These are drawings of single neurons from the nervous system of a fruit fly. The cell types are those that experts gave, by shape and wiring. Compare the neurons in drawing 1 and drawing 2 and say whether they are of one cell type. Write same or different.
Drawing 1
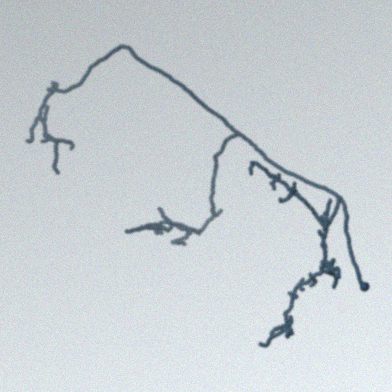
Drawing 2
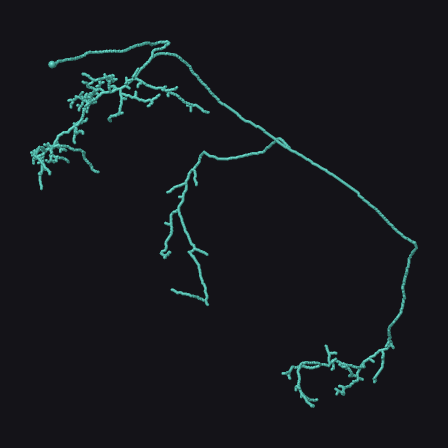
same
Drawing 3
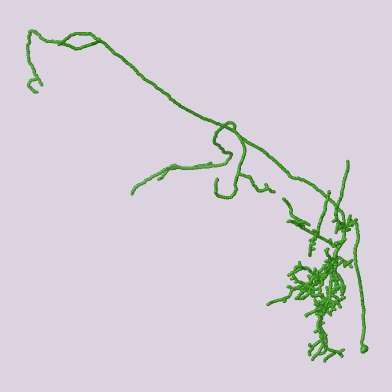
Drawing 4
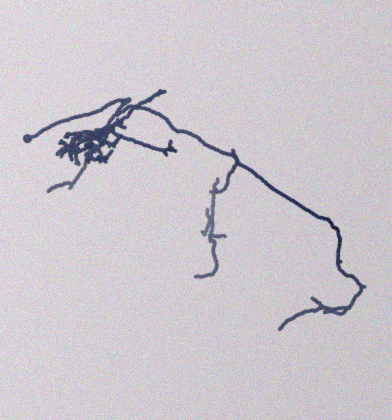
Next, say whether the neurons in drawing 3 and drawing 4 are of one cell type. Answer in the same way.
same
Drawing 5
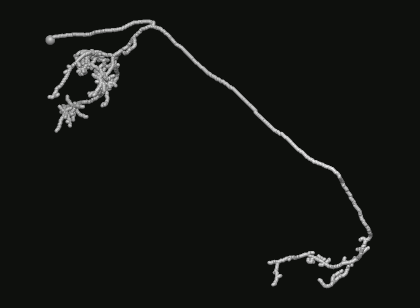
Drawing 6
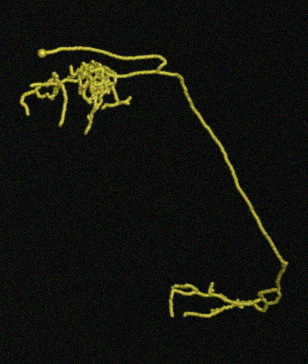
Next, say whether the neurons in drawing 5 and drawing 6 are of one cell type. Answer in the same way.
same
